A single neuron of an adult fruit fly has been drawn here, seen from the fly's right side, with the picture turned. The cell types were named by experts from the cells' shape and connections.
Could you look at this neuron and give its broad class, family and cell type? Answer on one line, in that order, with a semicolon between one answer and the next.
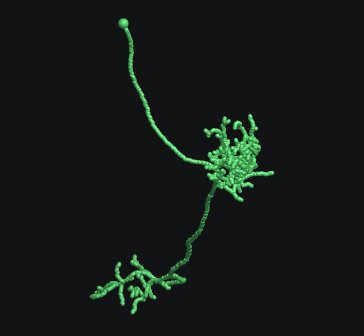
central-brain intrinsic neuron; hemilineage VLPa2; CB0743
